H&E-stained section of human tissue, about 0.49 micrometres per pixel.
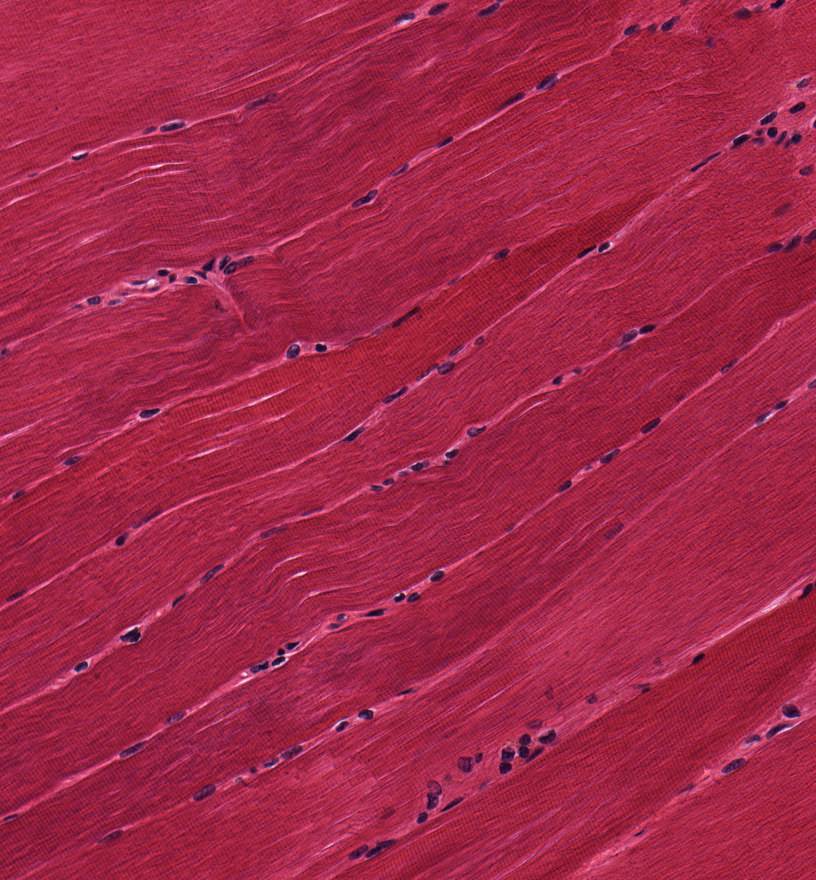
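Skeletal muscle: long parallel fibres fill the whole field, running diagonally from lower left to upper right. First, the fibres lie side by side without branching or joining their neighbours. Second, the nuclei are flattened and sit at the fibre edges, not centrally. Third, the cytoplasm stains deep red-pink throughout.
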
